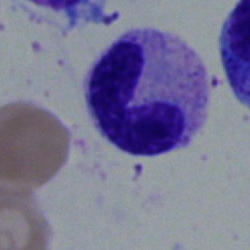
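Band neutrophil in a stained bone marrow smear. Its deeply indented nucleus curves like a horseshoe along the left and lower sides of the cell, and the chromatin is dark purple and dense. Fine pinkish-purple granules are present in the cytoplasm of the band neutrophil.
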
